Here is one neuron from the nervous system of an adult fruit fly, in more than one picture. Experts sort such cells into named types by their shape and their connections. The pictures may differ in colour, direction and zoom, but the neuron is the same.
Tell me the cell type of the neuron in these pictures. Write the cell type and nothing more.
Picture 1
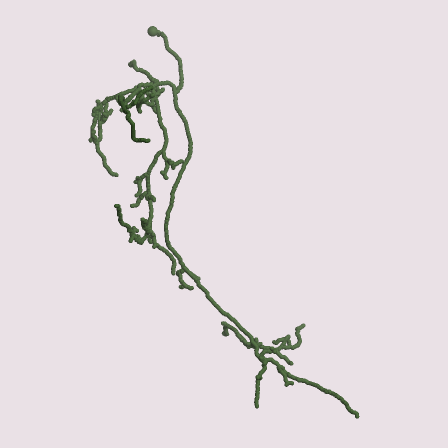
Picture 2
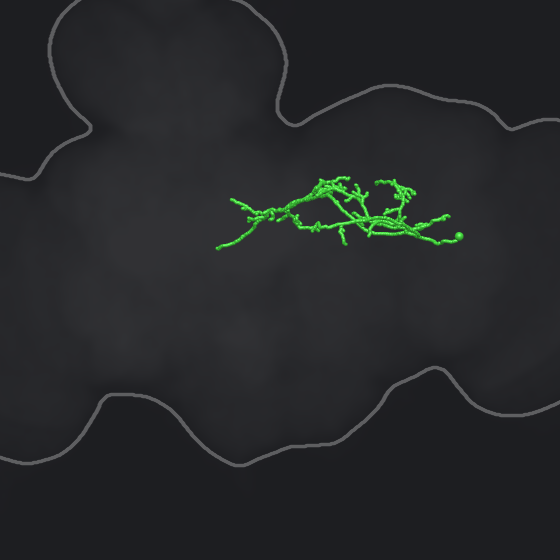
SMP020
